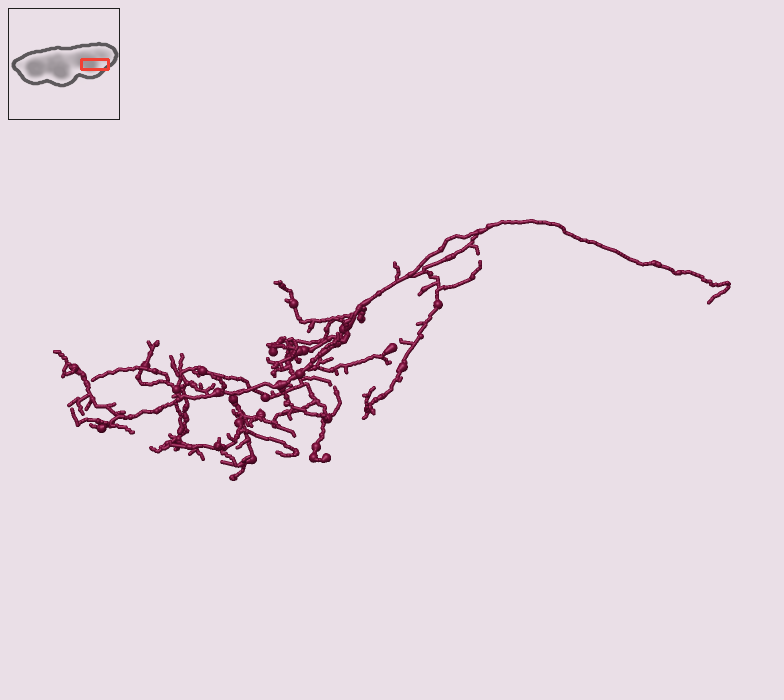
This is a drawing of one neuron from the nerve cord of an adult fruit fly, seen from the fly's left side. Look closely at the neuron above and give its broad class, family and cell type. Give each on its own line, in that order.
nerve-cord intrinsic neuron
hemilineage 20A.22A
IN20A.22A086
